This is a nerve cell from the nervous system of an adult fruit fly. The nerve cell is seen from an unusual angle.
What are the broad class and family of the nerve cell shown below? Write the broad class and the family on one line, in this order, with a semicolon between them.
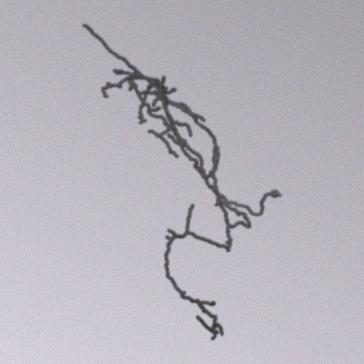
central-brain intrinsic neuron; hemilineage VPNp&v1_ventral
